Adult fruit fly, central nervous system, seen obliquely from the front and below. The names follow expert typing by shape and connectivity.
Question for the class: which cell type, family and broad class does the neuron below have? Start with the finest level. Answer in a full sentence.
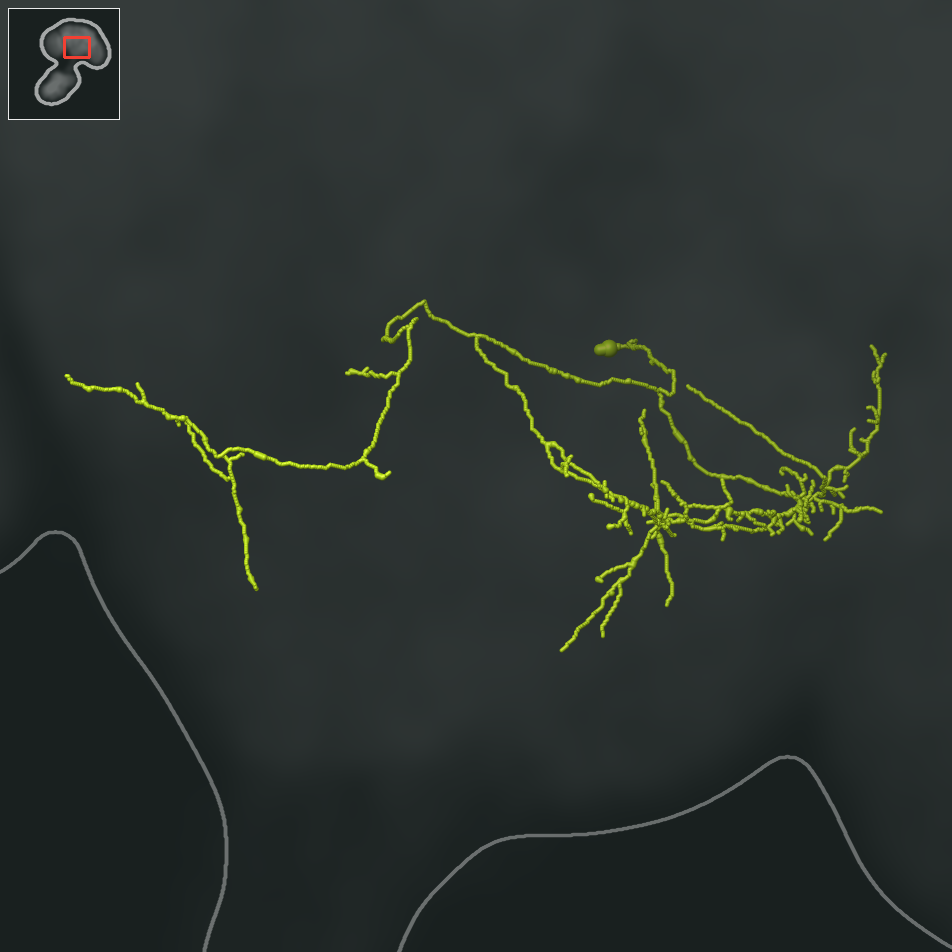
Type CB2503 of hemilineage DM6_ventral, a central-brain intrinsic neuron.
